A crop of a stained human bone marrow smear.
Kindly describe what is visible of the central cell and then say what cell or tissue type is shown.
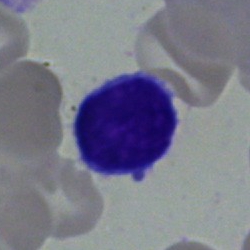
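Almost the entire cell filled by nucleus. Chromatin deep blue-purple. Outline round, with a small round bleb protruding from the bottom edge. Lymphocyte.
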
